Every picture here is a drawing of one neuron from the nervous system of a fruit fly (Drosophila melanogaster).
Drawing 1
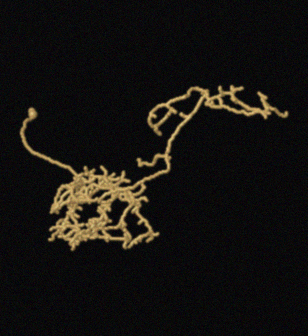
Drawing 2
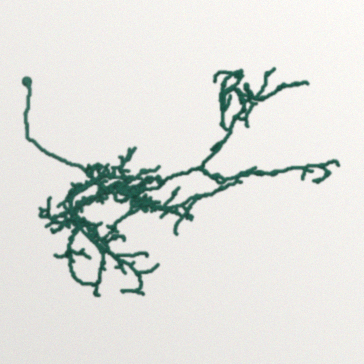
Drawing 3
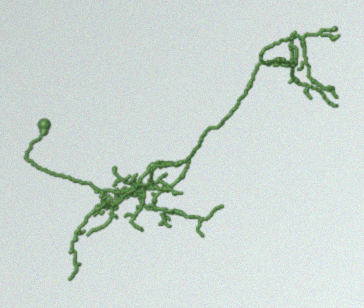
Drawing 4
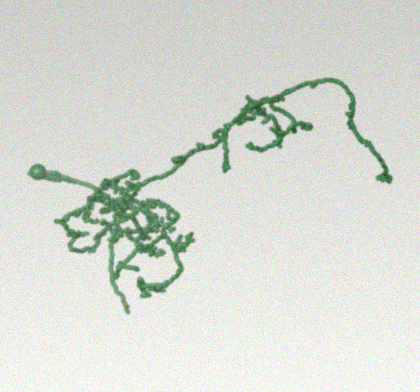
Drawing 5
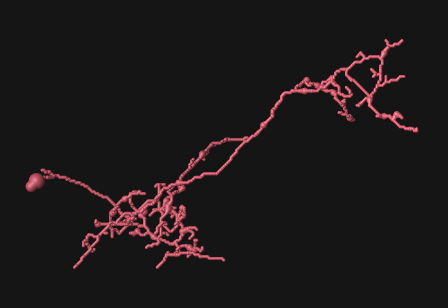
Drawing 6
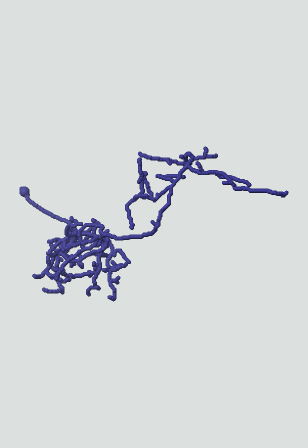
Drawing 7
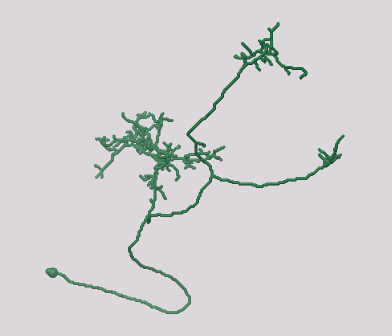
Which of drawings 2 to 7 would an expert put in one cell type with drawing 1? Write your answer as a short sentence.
Drawing 2 and drawing 6 are of the same cell type.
